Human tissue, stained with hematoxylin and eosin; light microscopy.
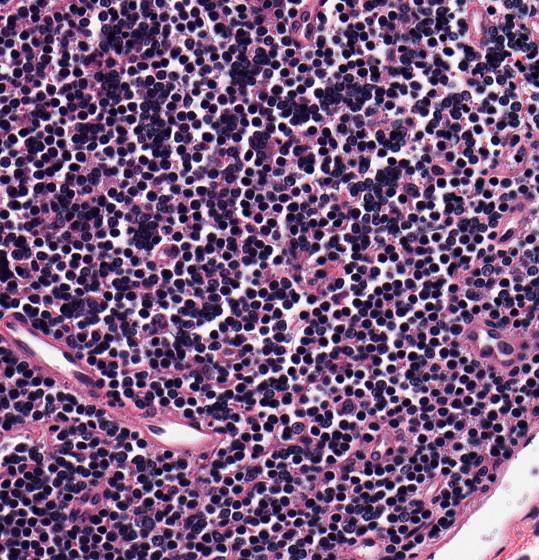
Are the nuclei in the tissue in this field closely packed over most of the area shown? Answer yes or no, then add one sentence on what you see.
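Yes. Densely packed small round cells form a continuous diffuse sheet across the whole field without nodules.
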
